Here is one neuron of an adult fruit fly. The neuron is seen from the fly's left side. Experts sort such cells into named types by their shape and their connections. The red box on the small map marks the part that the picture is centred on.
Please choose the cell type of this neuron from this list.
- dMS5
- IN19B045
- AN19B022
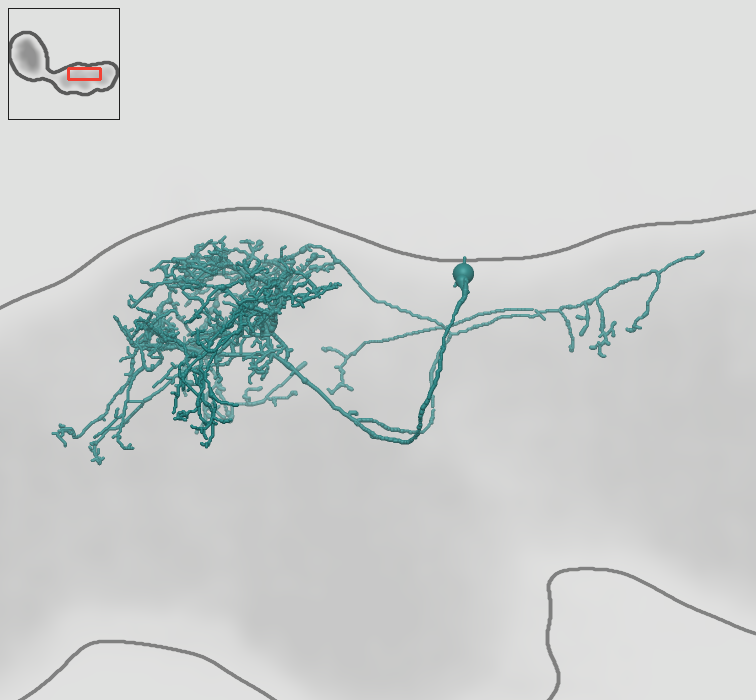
dMS5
